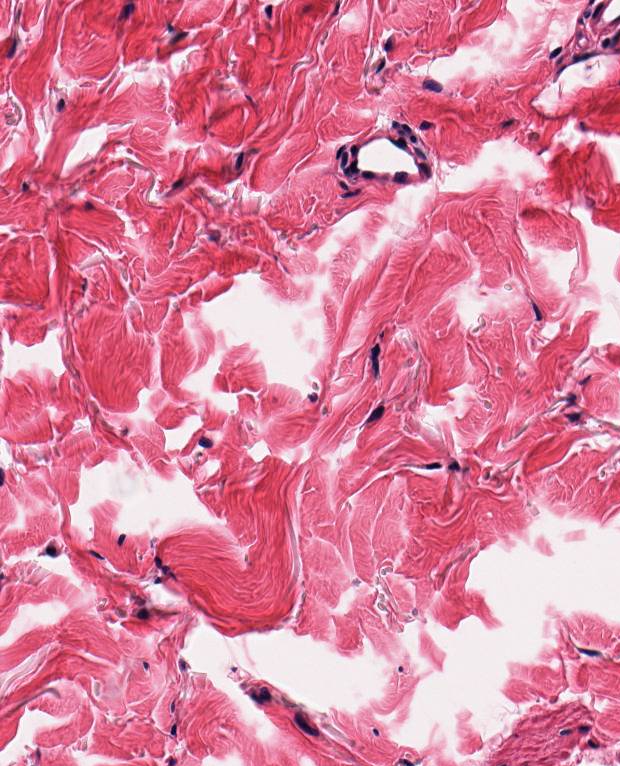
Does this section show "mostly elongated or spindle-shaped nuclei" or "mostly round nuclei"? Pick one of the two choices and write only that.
Mostly elongated or spindle-shaped nuclei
